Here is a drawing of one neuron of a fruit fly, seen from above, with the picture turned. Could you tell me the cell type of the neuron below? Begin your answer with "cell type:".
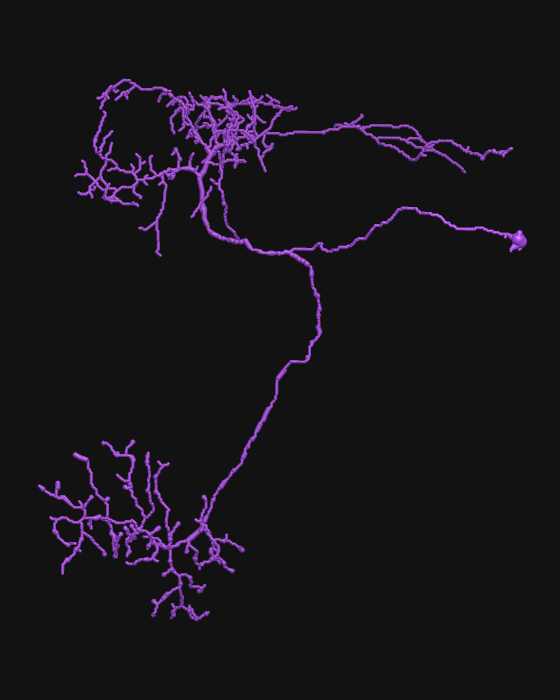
cell type: LAL153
